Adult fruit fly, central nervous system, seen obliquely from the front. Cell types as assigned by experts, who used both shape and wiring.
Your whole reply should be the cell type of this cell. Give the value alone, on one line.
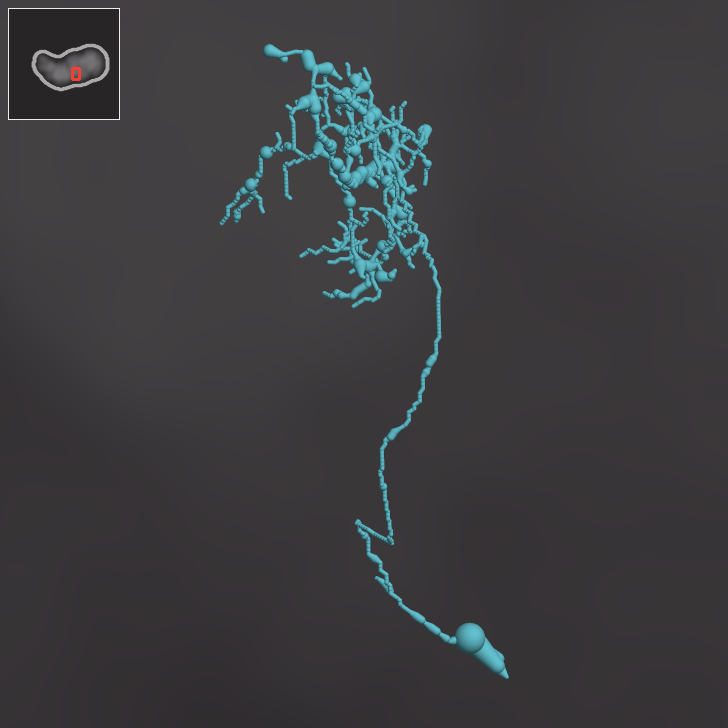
GNG431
